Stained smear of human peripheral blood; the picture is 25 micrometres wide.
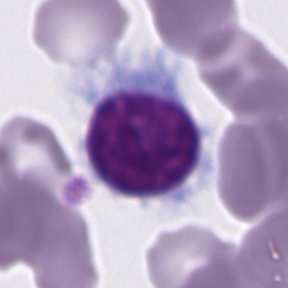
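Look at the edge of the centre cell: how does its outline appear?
It is ragged, fringed with many fine hair-like projections, longest and most numerous along the upper side.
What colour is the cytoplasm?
Pale blue, with no granules visible.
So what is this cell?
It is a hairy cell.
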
